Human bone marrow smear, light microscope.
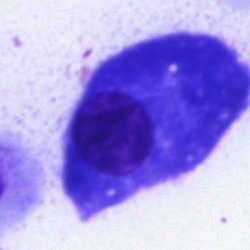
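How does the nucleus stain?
Dark purple, darker than the cytoplasm around it.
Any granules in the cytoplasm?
None that can be seen, just a few small clear spots scattered about.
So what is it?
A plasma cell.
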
